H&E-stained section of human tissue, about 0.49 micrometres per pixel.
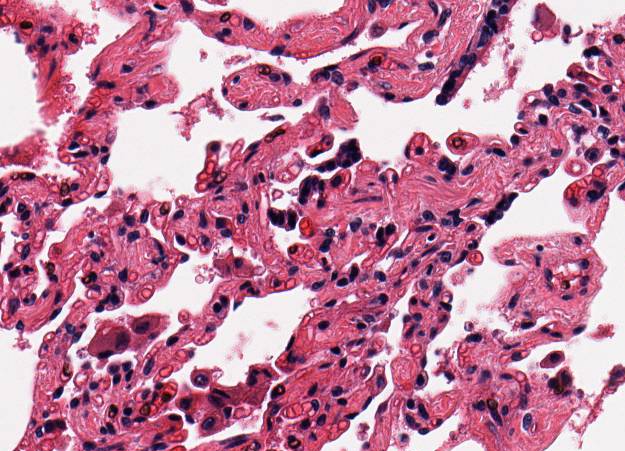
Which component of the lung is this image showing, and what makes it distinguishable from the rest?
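The answer is alveolus. Item one: branching pink septa form a lacy network around irregular empty white spaces, as thin septa around mostly empty air spaces usually do. Item two: round, bright red erythrocytes pack small capillaries throughout the septa, which usually carry red blood cells.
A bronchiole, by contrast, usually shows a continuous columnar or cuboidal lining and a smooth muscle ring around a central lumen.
Item three: the septal nuclei are small, dark purple and oval to elongated. Faint pale pink wisps appear in a few spaces.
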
